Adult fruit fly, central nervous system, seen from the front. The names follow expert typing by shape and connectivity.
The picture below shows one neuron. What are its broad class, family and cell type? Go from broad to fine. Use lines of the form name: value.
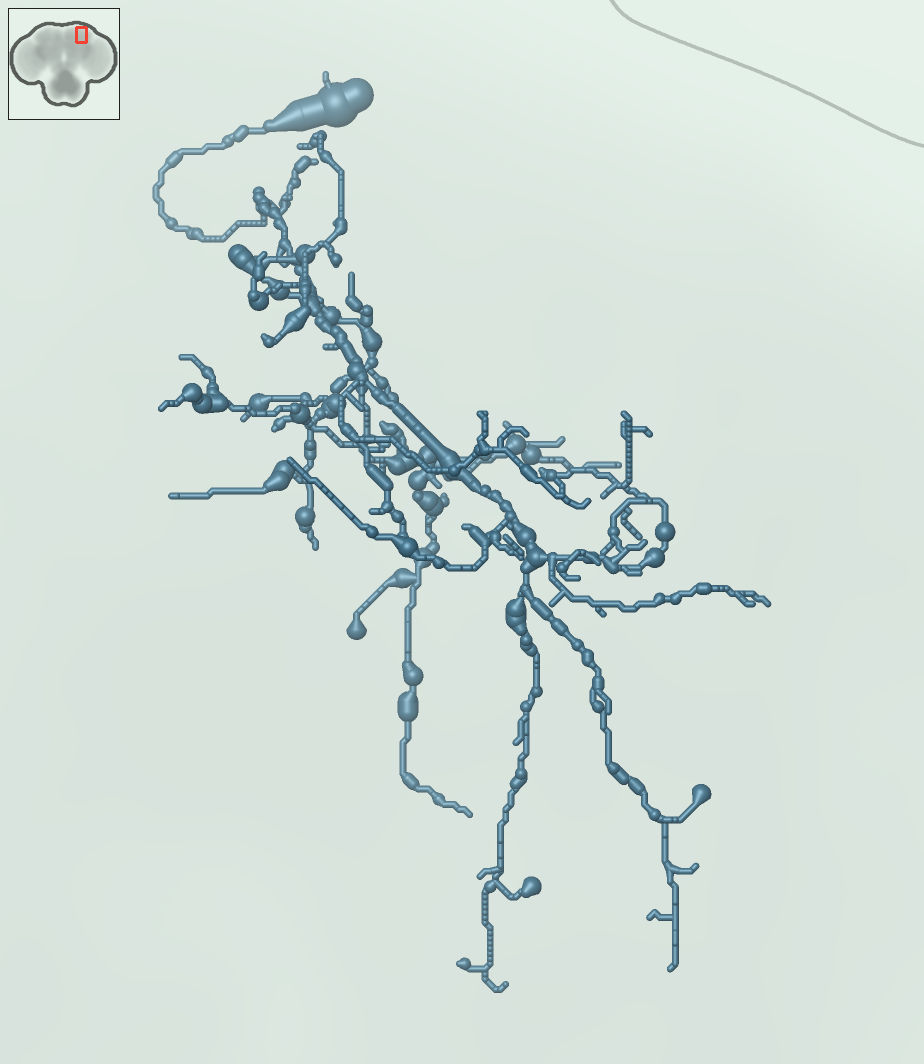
broad class: central-brain intrinsic neuron
family: hemilineage SLPpm1
cell type: SLP288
